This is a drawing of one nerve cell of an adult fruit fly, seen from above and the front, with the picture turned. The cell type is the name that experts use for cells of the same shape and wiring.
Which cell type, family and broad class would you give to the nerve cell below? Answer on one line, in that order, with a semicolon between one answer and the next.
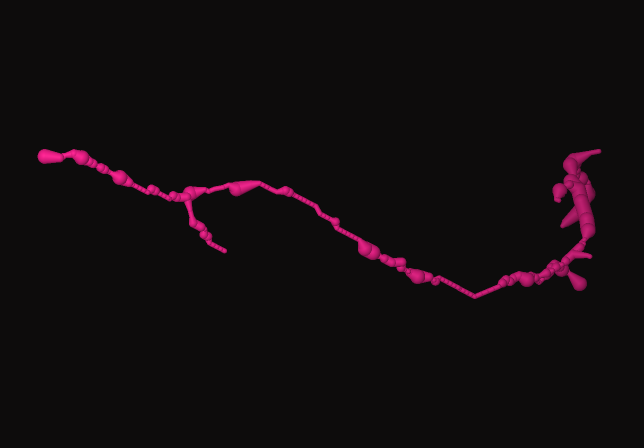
JO-CA2; class mechanosensory; sensory neuron entering the brain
